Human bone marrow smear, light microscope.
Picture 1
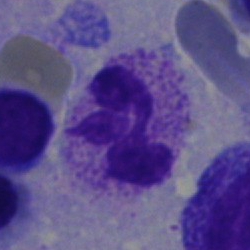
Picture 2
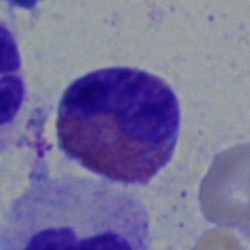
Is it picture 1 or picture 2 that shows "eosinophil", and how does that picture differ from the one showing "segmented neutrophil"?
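Picture 1 is the segmented neutrophil; picture 2 is the eosinophil. Look first at the nucleus in picture 1: it is divided into several separate lobes of dense, dark purple chromatin.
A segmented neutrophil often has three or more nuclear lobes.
Around it lies a moderate amount of pale lilac cytoplasm, and the outline is roughly round with a slightly uneven, granular edge.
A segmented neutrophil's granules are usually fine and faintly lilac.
Picture 2, by comparison, has a round, smooth outline, with no wide pale rim of cytoplasm around its dark-stained mass. Its upper part is a dense dark blue-purple, while the lower half has a mottled reddish-purple tinge.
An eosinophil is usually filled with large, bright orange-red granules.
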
